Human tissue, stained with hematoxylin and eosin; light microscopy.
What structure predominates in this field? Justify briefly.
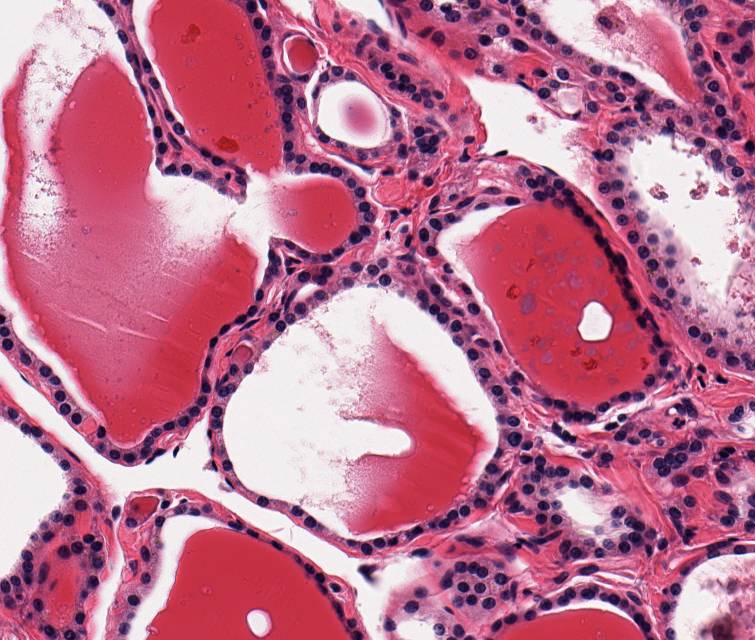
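Answer: thyroid follicle. Point one: closed follicles of varying size and shape are packed closely, with thin strips of stroma between. Point two: a single layer of flattened to low cuboidal cells, with small, round, dark nuclei evenly spaced, lines each follicle.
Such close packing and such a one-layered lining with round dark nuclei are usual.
Point three: most lumens are filled with homogeneous, deeply eosinophilic pink-red material.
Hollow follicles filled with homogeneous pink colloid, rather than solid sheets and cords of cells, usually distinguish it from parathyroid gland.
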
